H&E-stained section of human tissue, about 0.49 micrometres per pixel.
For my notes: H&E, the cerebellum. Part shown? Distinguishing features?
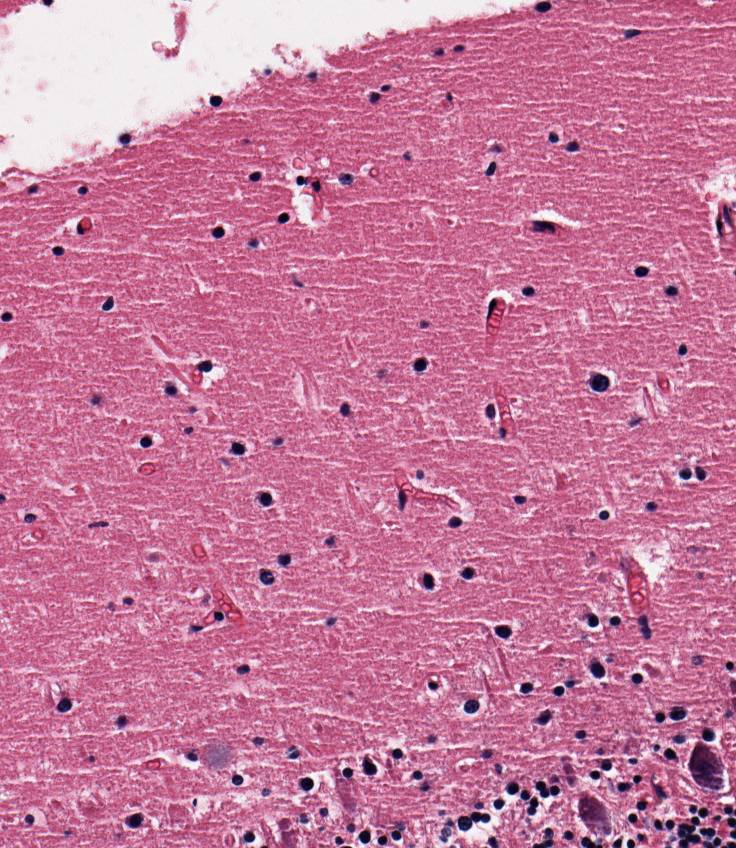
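That's the molecular layer. Most of the field is broad, pale-pink, finely fibrillar and sparsely cellular.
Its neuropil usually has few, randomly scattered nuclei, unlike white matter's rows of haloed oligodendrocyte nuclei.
Lower right, a few large neurons with abundant cytoplasm sit at its border with the dense band.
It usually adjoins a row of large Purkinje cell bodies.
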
